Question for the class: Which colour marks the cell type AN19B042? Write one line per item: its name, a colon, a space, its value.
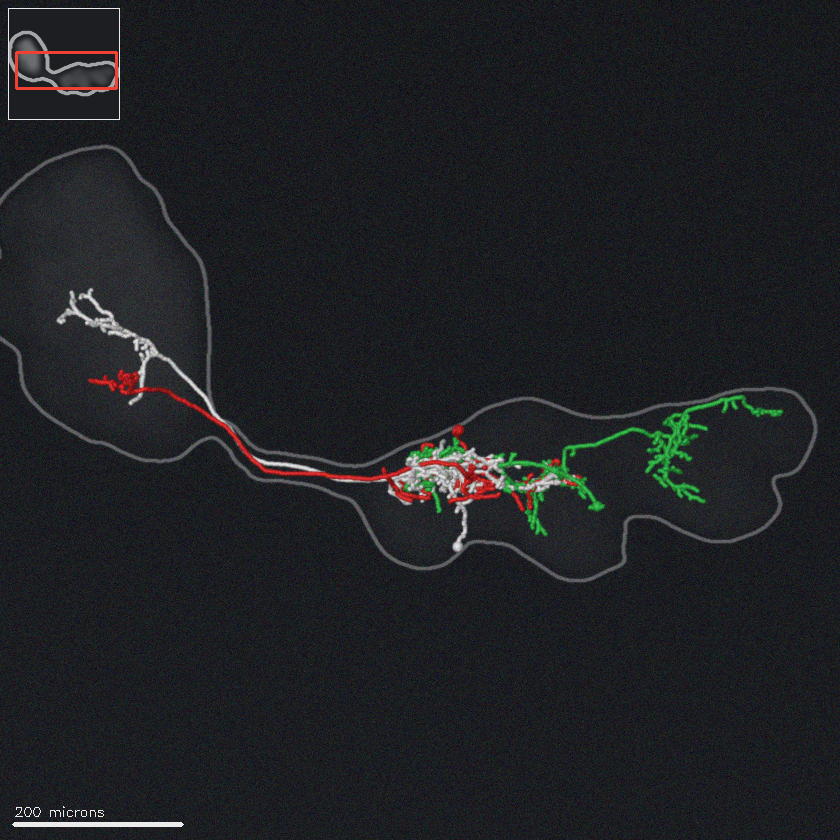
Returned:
colour: red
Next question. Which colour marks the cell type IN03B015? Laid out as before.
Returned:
colour: green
